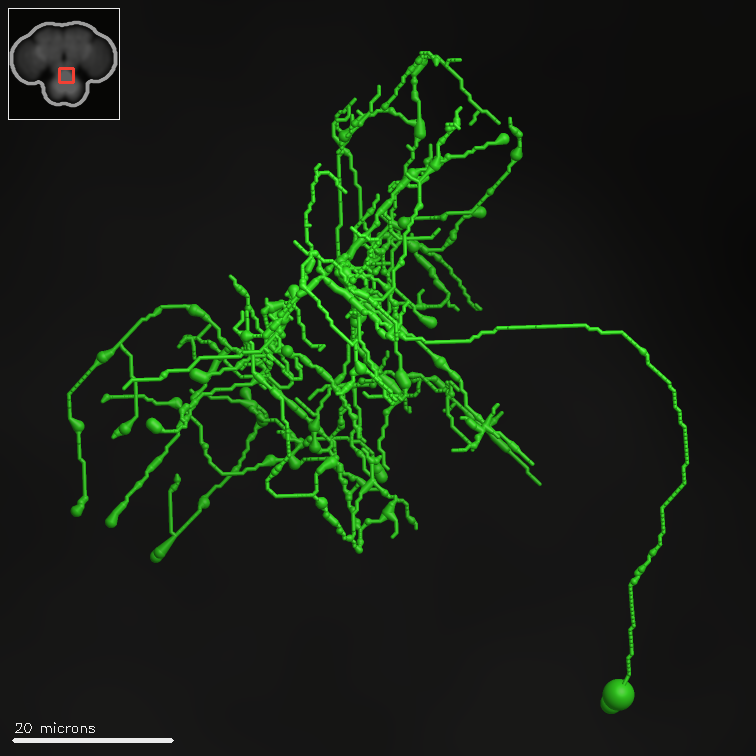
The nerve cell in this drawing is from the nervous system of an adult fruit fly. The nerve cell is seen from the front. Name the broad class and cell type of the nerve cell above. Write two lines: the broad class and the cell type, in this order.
nerve-cord intrinsic neuron
INXXX399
